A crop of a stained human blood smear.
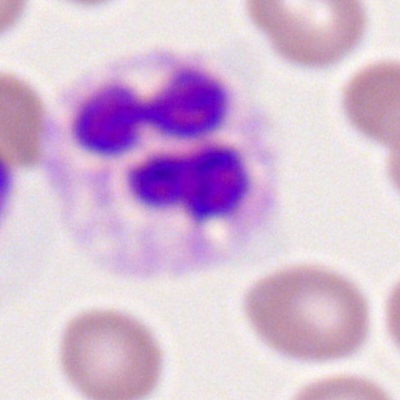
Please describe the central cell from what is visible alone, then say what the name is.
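Several lobes make up the nucleus, separated by narrow constrictions and set in two rows: an upper pair and a lower pair. These lobes stain a dense deep purple. Fine, faint lilac granularity is present in the cytoplasm. This cell is a segmented neutrophil.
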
